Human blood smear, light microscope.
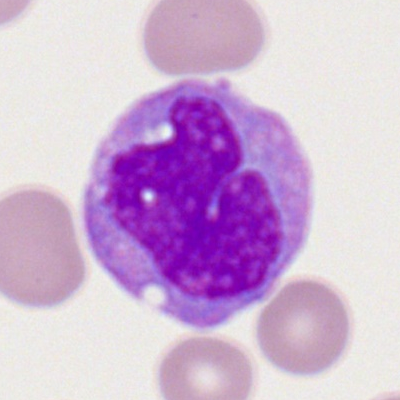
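Monocyte, central cell of a stained human blood smear. Nucleus a single folded mass with deep indentations, not separate lobes. Chromatin fine and lacy, with many small pale spaces. Moderate rim of cytoplasm on all sides of the nucleus, holding a few small clear vacuoles.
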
